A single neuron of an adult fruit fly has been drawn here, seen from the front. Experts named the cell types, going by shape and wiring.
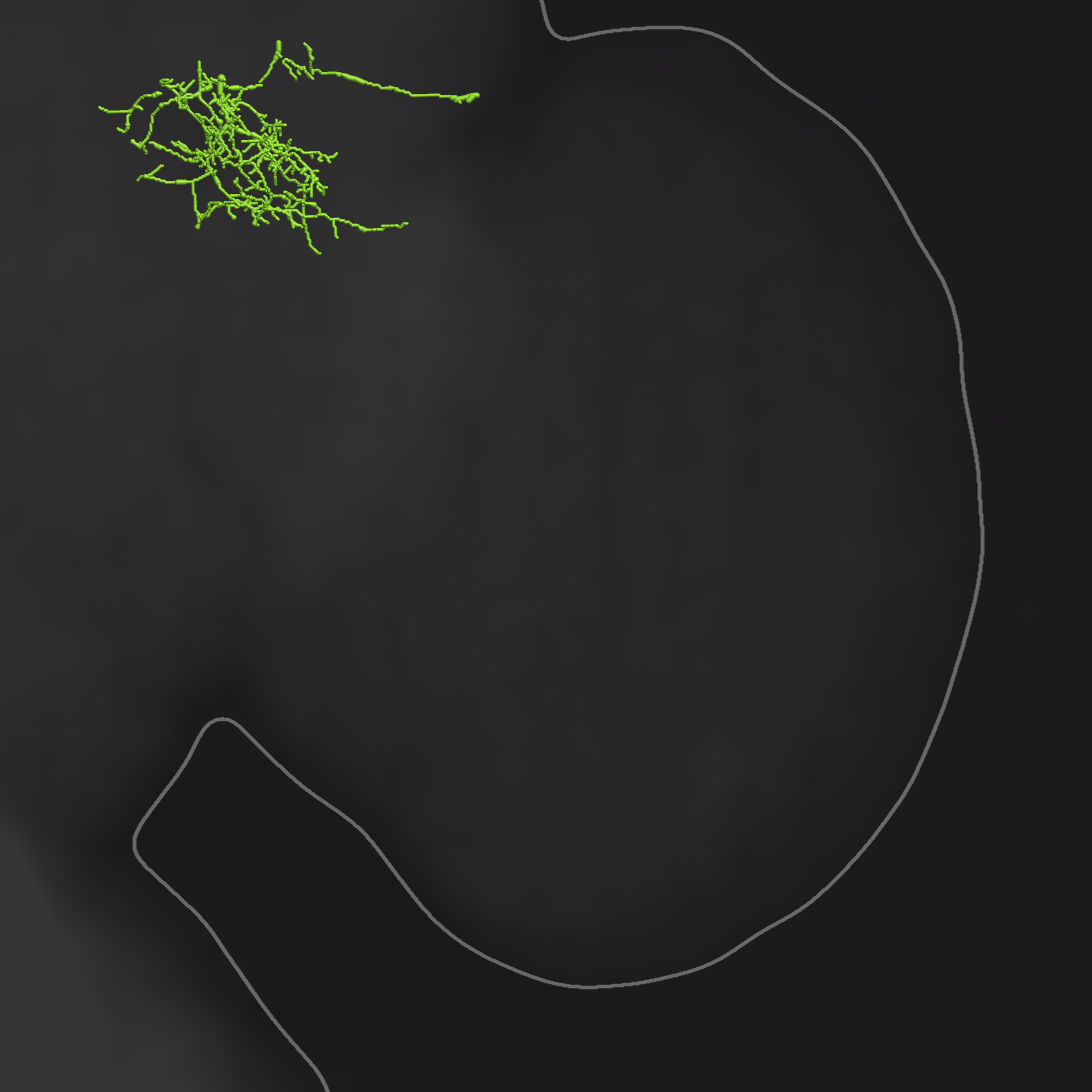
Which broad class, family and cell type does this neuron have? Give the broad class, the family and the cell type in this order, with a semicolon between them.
central-brain intrinsic neuron; hemilineage SLPp&v1_posterior; CL133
